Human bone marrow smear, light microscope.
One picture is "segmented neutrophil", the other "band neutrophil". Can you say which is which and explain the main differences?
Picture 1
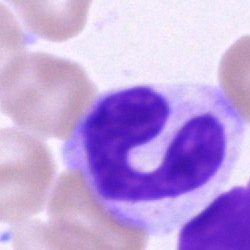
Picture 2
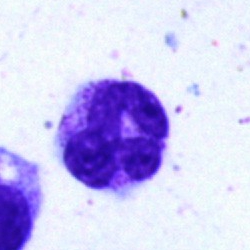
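The band neutrophil appears in picture 1, the segmented neutrophil in picture 2. In picture 1 the nucleus is a single unsegmented band, curved into a U shape.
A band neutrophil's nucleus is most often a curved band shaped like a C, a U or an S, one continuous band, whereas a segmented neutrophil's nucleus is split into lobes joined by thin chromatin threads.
In both cells the chromatin is dark purple, dense and clumped, and neither nucleus shows nucleoli.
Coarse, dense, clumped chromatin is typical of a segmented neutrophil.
No vacuoles are seen in the band neutrophil's cytoplasm, and red cells lie against its left side. In picture 2, part of another nucleated cell sits at the lower left edge without touching the segmented neutrophil.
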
